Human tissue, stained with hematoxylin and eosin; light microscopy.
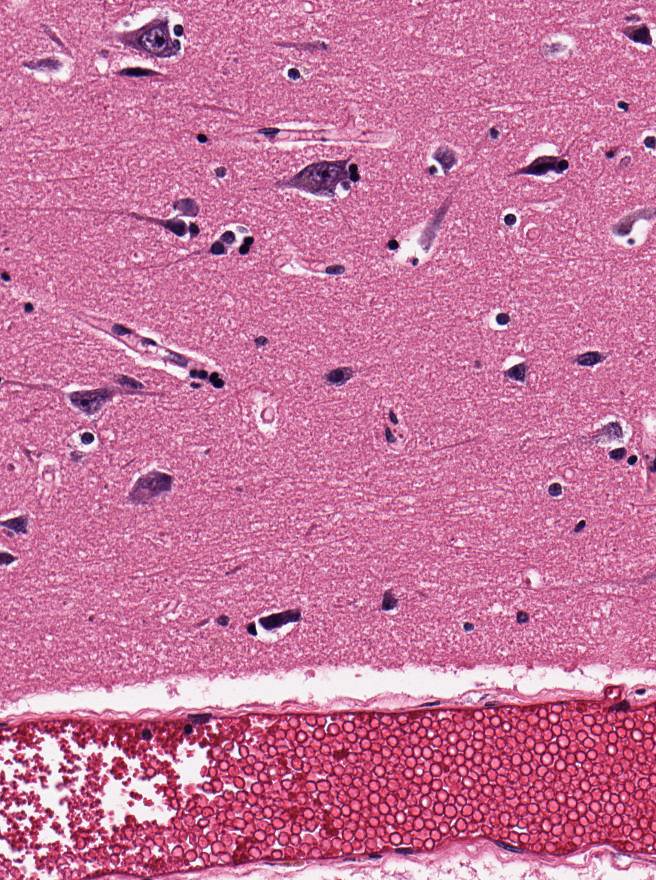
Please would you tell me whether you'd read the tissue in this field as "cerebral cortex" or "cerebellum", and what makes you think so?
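Cerebral cortex. Upper four fifths: finely granular pink neuropil, cells scattered singly. Neurons with angular, often triangular bodies and purplish cytoplasm scattered through the upper part. Small, dark, round nuclei with little visible cytoplasm among the neurons.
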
